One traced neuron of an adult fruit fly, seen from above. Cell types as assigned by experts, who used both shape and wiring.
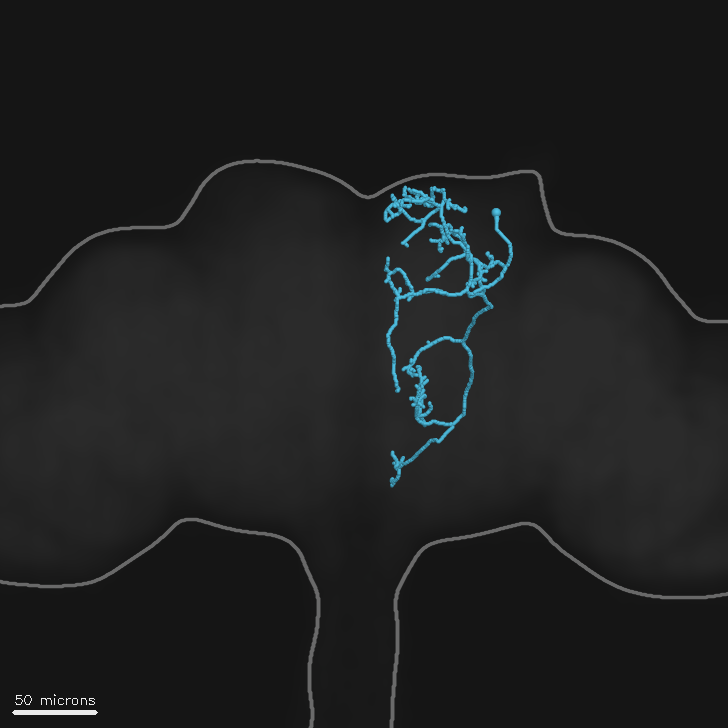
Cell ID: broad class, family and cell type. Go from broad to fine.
central-brain intrinsic neuron; hemilineage CREa2_ventral; CRE014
